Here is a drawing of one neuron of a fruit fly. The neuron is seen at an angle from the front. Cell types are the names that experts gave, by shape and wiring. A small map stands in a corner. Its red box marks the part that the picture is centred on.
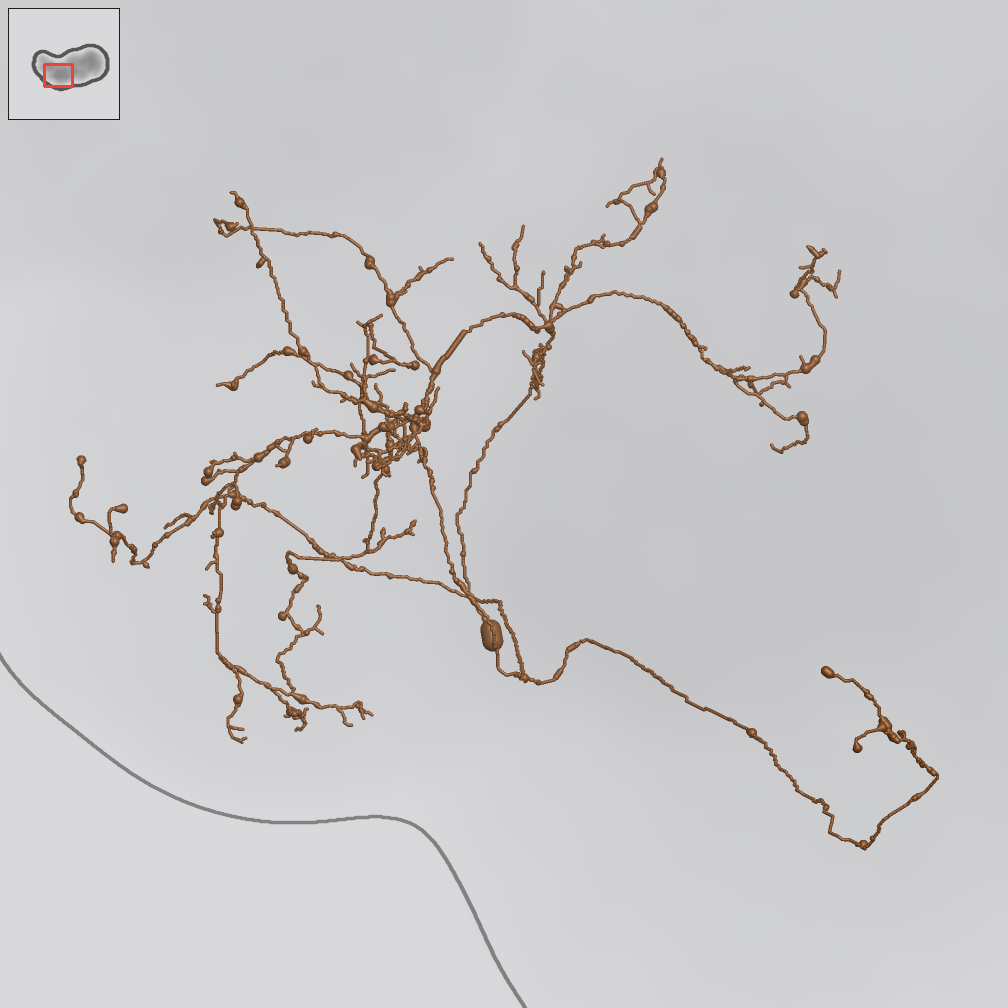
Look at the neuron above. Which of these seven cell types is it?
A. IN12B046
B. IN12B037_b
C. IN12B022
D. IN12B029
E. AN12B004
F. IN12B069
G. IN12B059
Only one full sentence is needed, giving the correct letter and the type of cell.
Regarding cell type, the neuron matches IN12B046, option A.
